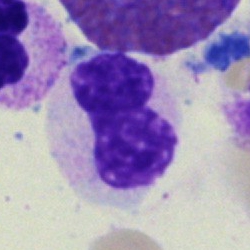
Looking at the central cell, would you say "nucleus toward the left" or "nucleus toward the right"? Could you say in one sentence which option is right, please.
The nucleus is placed toward the right, whether upper, middle or lower.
